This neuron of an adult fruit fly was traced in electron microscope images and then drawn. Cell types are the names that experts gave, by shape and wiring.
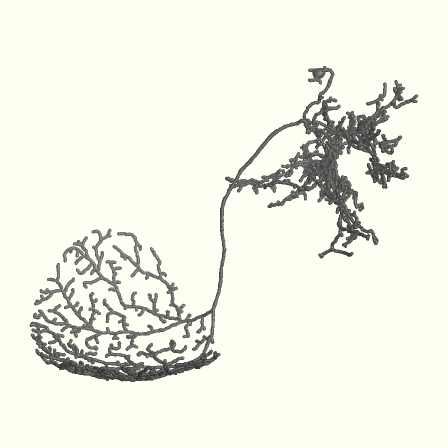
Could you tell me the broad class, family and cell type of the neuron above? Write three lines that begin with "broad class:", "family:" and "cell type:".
broad class: visual centrifugal neuron
family: hemilineage DM1_posterior
cell type: MeVC4a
